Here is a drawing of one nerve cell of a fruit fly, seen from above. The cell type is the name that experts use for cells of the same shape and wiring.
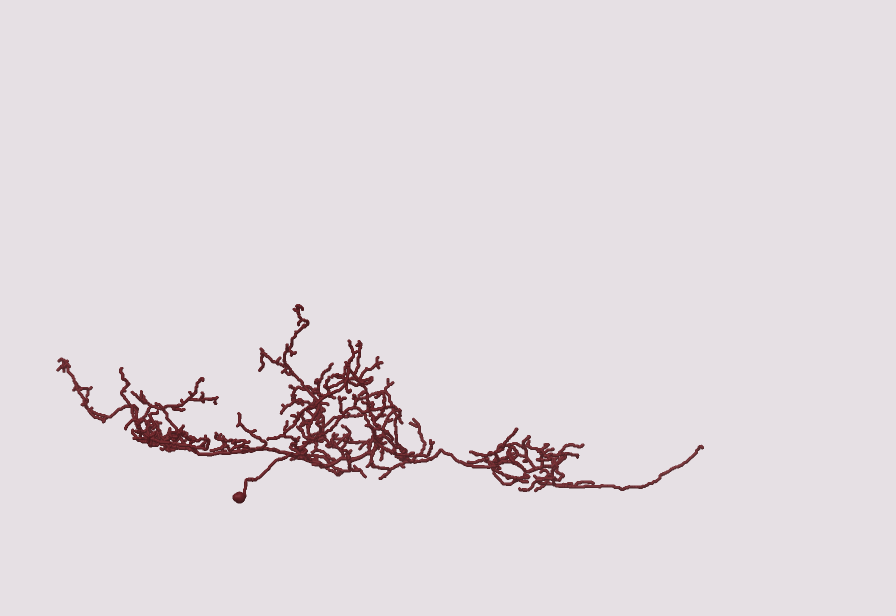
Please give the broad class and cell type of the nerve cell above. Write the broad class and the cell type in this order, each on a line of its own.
central-brain intrinsic neuron
PS272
